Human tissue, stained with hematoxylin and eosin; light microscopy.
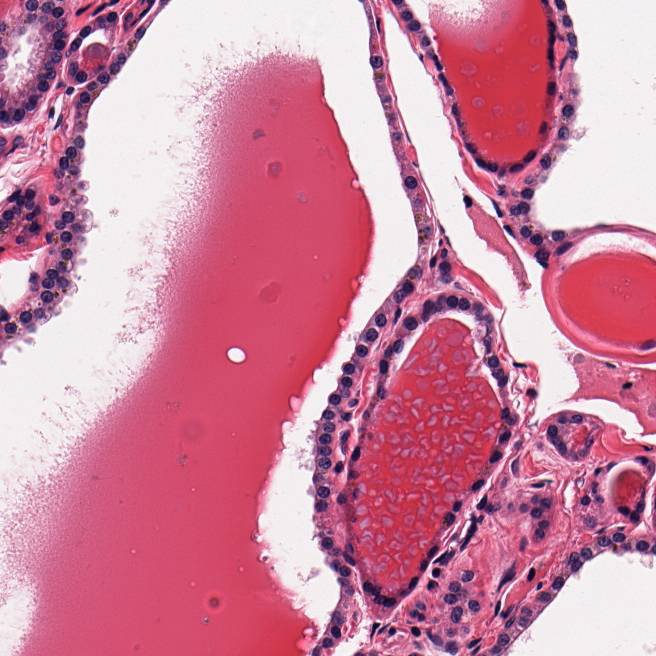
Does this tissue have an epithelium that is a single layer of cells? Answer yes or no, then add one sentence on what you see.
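Yes. The follicles are lined by a single layer of cuboidal cells with round dark nuclei.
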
